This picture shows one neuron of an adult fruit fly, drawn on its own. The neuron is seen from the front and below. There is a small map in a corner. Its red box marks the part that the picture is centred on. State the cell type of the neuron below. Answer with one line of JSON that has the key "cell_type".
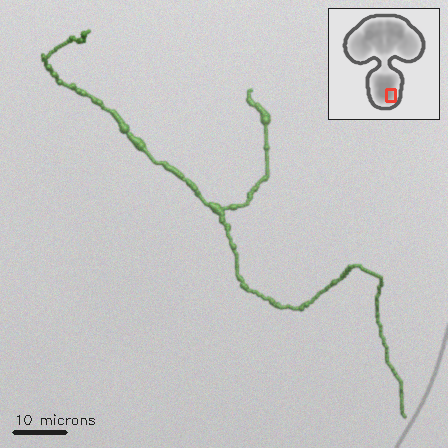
{"cell_type": "SNta35"}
